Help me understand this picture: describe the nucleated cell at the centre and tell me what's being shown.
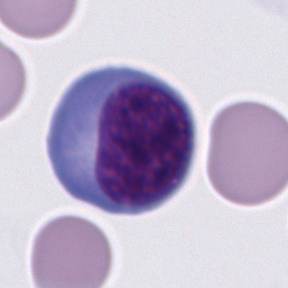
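Cytoplasm: broad crescent on the left side of the nucleus, no visible granules. Chromatin: coarse, clumped into dark patches. Surface: no projections. Cell: normoblast.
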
